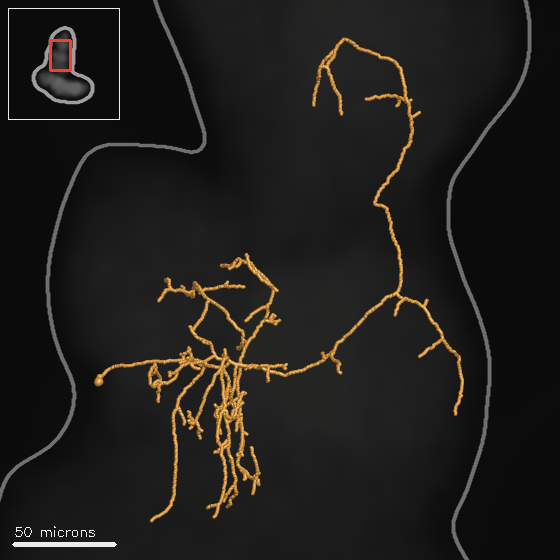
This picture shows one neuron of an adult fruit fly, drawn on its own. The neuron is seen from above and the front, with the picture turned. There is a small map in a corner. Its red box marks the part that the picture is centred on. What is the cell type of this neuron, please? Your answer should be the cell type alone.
IN08B068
